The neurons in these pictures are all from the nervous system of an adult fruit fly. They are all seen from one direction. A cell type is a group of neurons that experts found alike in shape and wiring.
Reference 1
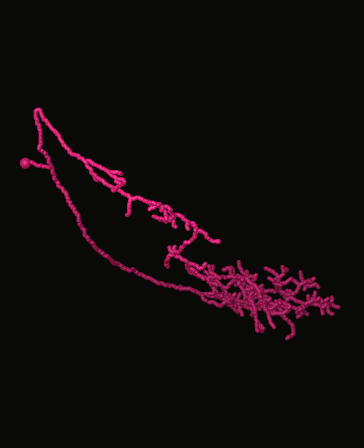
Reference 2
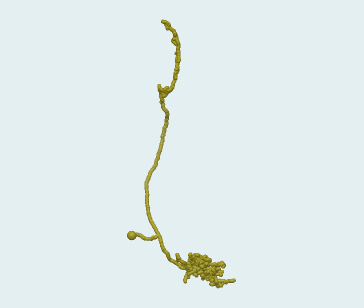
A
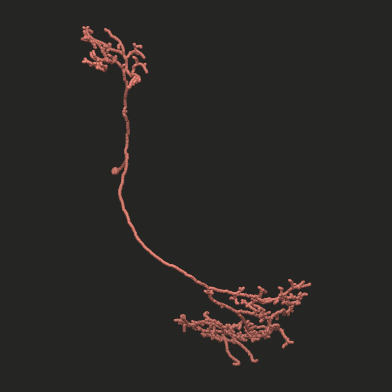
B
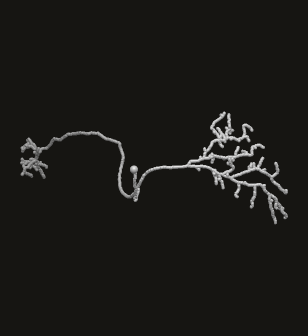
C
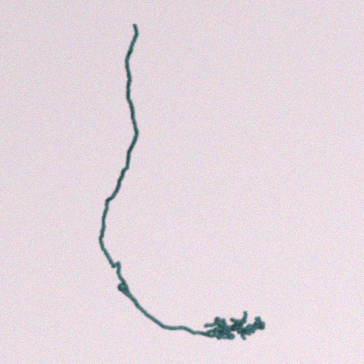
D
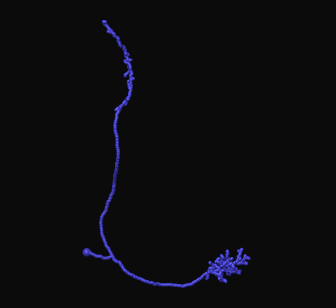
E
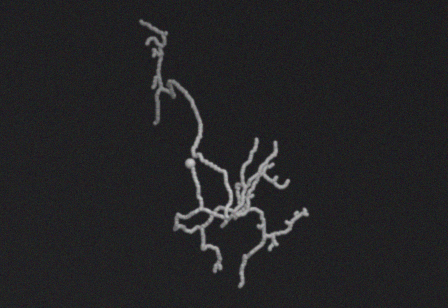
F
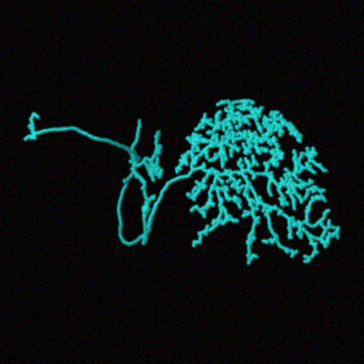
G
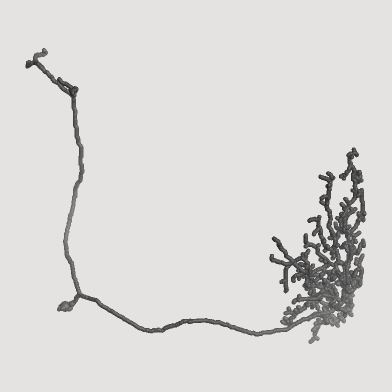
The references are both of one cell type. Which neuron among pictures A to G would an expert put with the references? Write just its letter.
D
